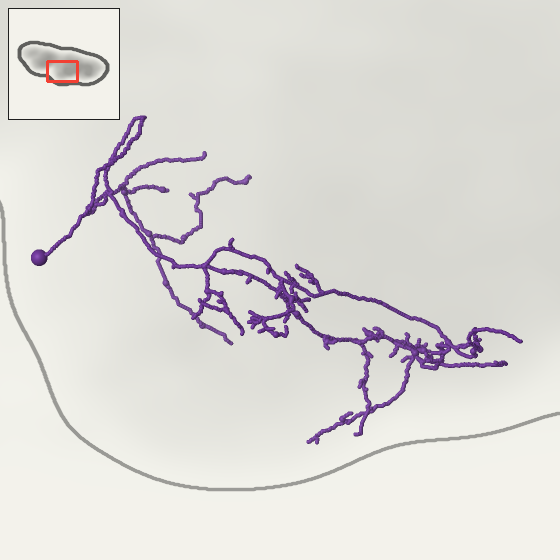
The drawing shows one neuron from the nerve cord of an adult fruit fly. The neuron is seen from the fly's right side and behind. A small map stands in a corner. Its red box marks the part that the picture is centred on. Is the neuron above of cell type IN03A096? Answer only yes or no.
yes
